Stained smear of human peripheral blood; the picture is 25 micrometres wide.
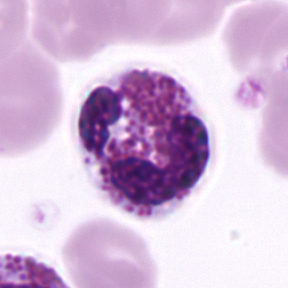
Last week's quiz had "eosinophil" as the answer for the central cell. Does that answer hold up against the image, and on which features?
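Coarse, round granules pack the cytoplasm, which speaks for eosinophil and against segmented neutrophil.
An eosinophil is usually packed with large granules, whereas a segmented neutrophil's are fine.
These granules are reddish-purple and much alike in size, and they fill the centre of the cell, while the nucleus lies in separate lobes along its edge. The lobes' dark purple, dense, clumped chromatin would fit either name.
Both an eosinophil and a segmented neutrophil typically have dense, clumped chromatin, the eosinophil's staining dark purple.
The cell is about 12 micrometres across, and eosinophil is the fitting name.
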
